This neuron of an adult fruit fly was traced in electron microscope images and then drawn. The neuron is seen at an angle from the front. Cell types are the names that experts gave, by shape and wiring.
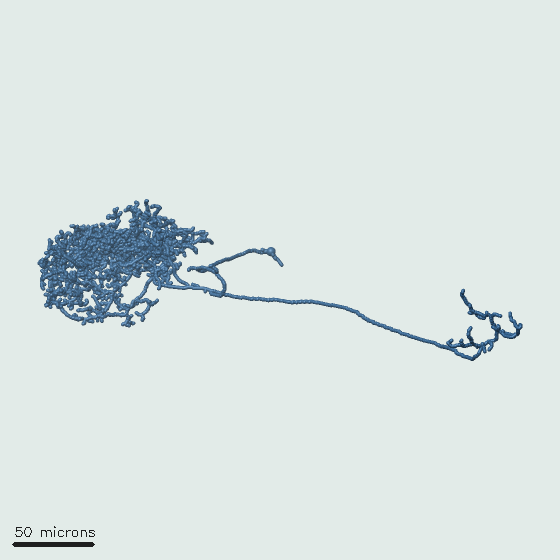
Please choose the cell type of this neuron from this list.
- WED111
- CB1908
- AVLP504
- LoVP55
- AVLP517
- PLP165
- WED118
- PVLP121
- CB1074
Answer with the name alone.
PVLP121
